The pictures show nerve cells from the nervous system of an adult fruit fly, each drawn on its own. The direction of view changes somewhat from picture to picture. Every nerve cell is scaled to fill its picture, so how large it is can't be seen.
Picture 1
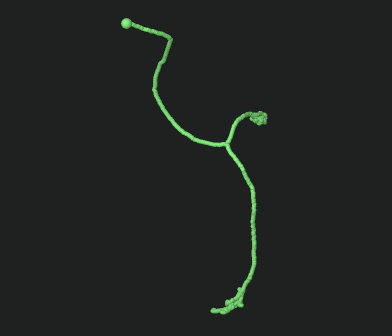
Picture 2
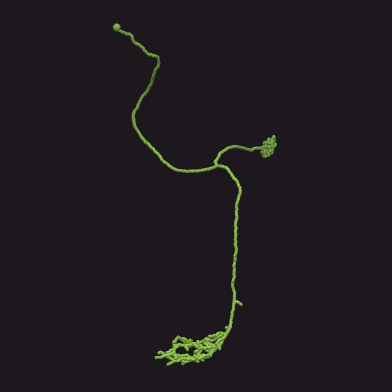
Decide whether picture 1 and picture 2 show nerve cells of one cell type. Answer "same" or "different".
different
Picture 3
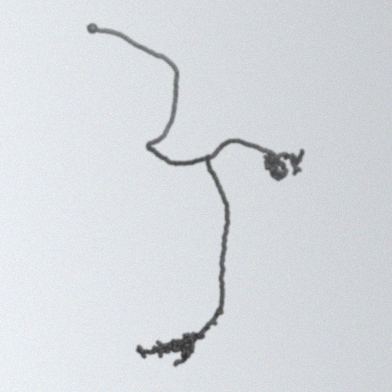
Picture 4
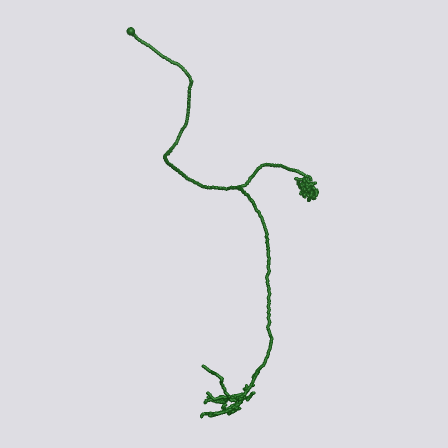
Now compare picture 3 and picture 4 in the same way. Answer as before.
different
